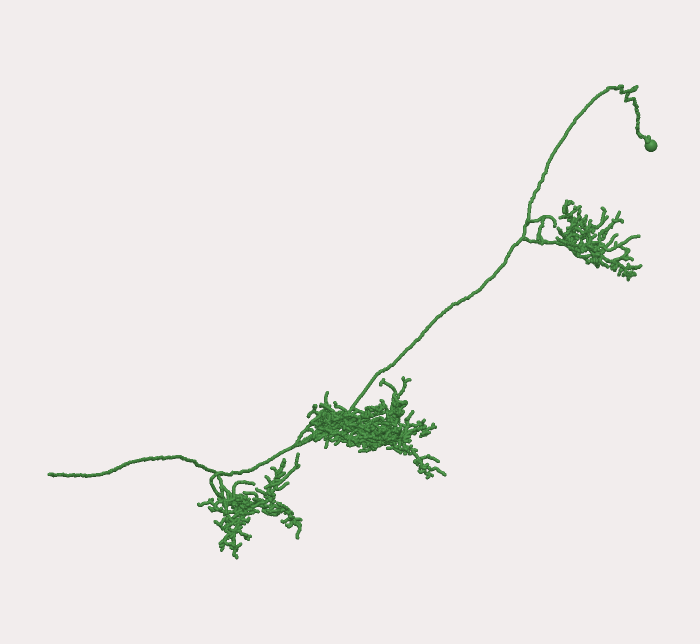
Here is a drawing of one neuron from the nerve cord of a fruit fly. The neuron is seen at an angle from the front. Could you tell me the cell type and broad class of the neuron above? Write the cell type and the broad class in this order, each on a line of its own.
ANXXX093
ascending neuron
